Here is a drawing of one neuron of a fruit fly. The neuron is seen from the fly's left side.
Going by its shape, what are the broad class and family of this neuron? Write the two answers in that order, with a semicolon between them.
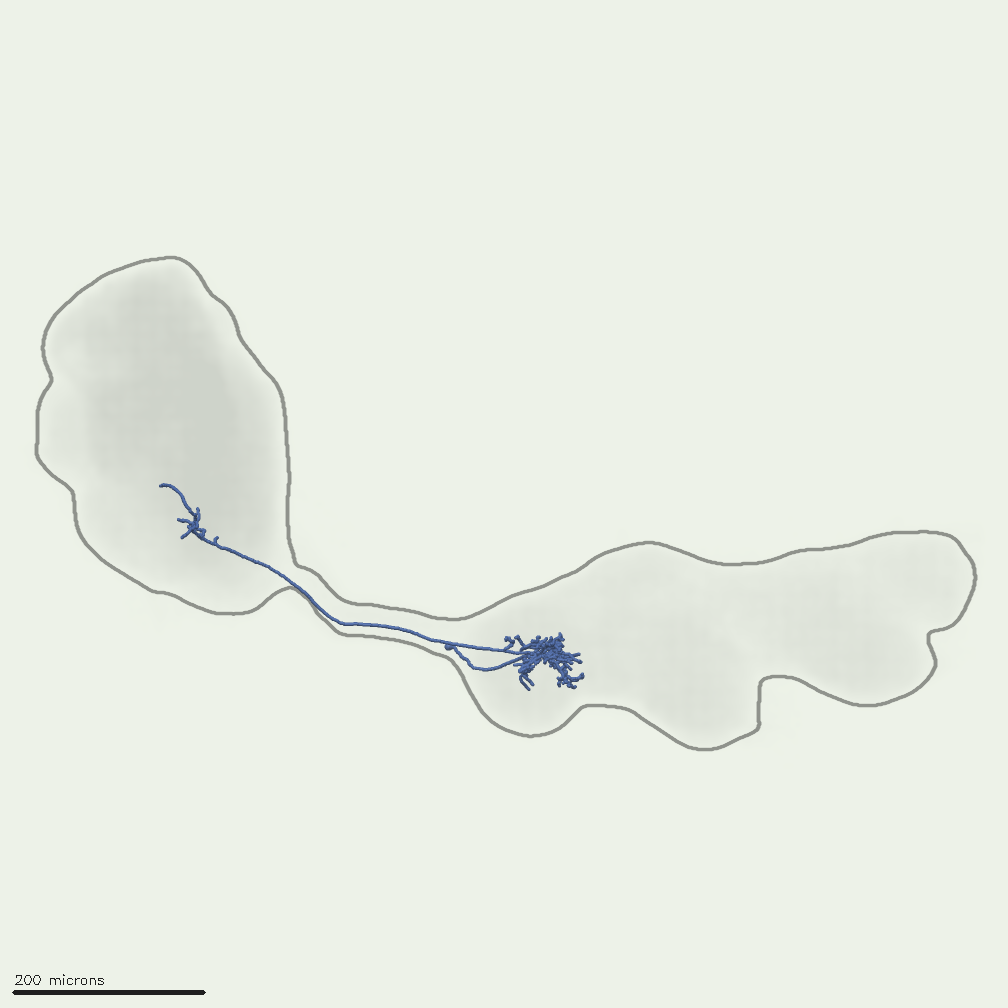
ascending neuron; hemilineage 08B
